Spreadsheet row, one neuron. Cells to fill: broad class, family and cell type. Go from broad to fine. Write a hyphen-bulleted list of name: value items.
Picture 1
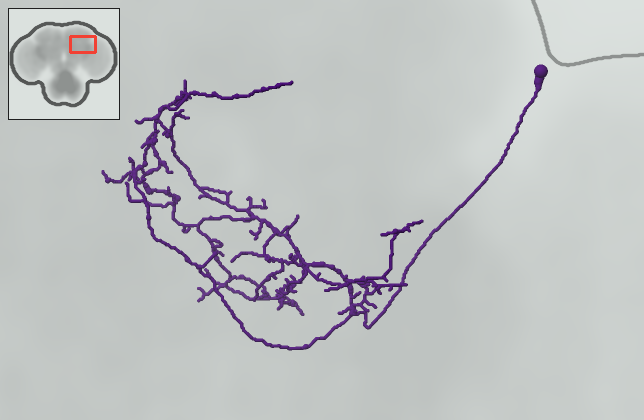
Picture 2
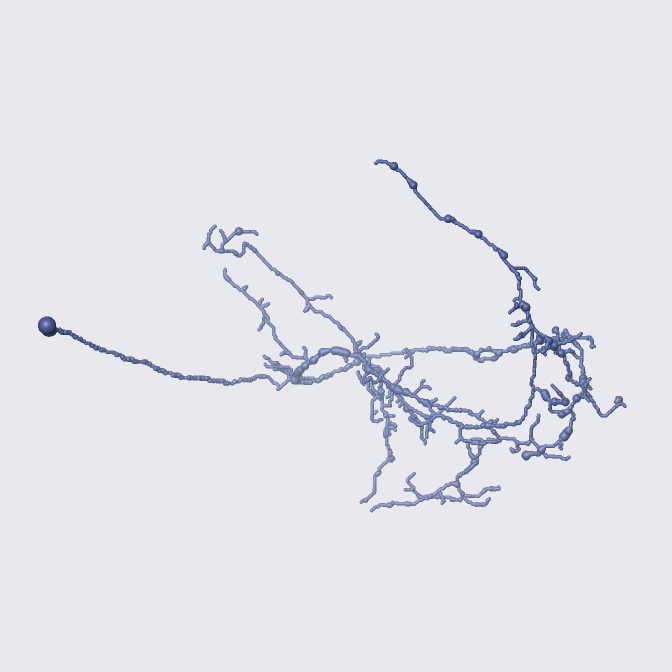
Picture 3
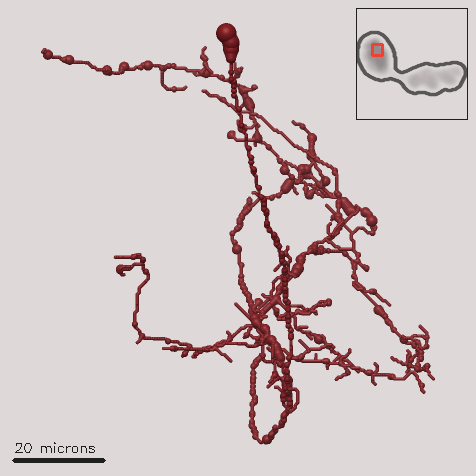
- broad class: central-brain intrinsic neuron
- family: hemilineage VPNp1_medial
- cell type: PLP189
